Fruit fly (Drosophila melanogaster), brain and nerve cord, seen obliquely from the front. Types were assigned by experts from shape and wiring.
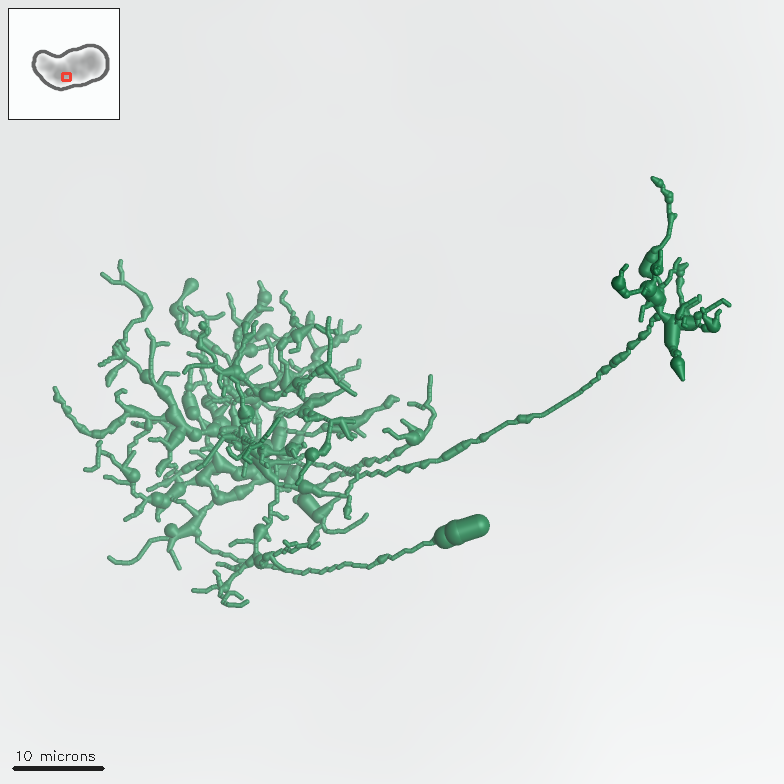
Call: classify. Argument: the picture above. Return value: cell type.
Tlp12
